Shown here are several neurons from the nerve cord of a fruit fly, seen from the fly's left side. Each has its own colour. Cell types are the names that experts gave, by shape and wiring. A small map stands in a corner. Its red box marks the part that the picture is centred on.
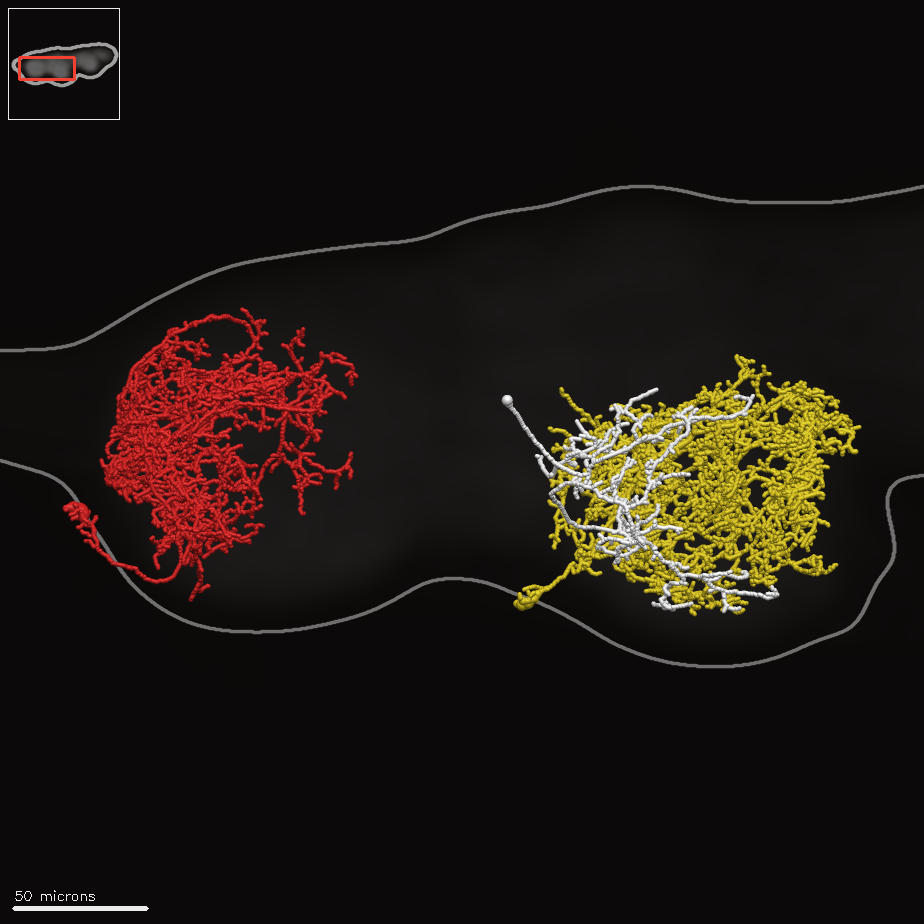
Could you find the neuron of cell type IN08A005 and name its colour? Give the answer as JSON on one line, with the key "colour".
{"colour": "yellow"}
